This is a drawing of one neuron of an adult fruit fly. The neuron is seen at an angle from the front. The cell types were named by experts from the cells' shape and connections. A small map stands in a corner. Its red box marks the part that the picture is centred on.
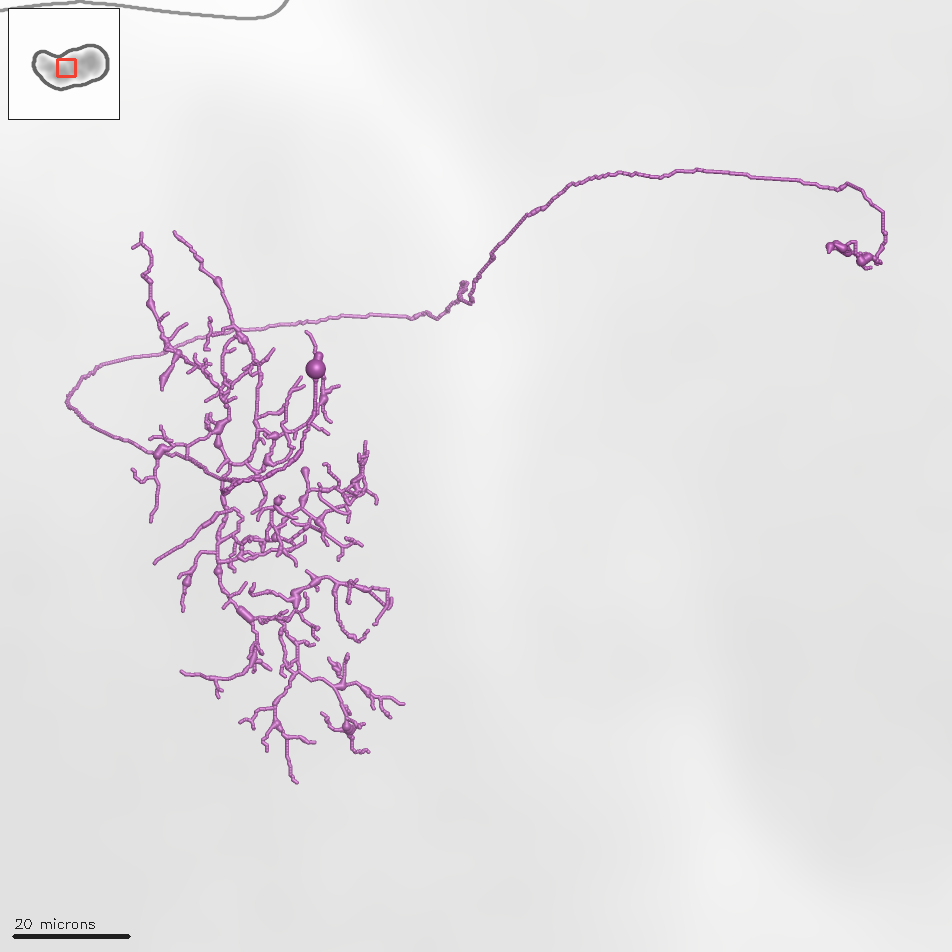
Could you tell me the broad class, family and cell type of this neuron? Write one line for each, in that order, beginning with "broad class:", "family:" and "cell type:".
broad class: visual projection neuron
family: MeTu
cell type: MeTu3b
